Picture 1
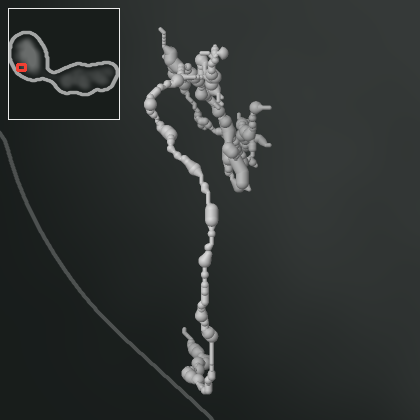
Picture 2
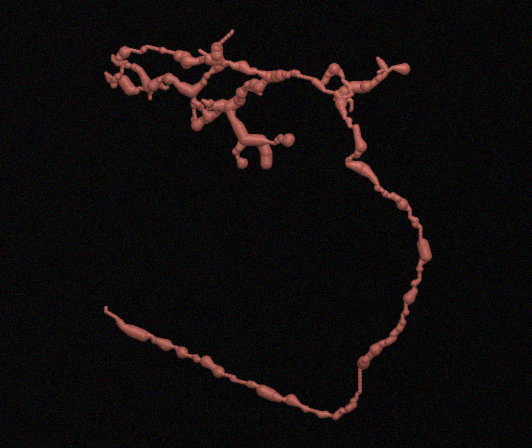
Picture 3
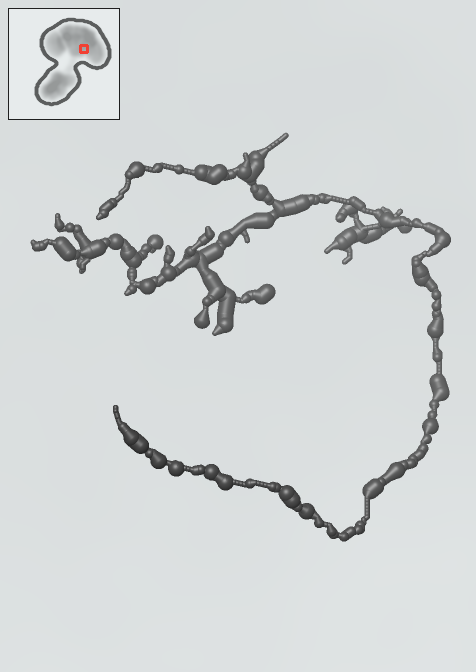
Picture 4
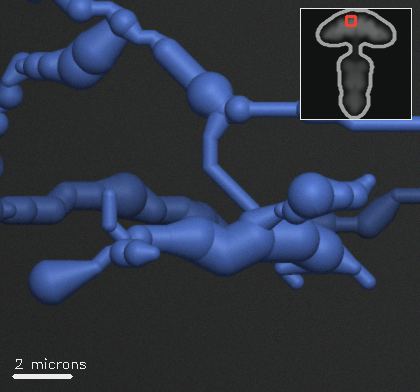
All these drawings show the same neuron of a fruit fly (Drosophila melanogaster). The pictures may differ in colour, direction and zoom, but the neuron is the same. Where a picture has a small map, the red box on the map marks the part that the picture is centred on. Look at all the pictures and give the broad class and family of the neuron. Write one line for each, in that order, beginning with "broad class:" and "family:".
broad class: sensory neuron entering the brain
family: class mechanosensory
